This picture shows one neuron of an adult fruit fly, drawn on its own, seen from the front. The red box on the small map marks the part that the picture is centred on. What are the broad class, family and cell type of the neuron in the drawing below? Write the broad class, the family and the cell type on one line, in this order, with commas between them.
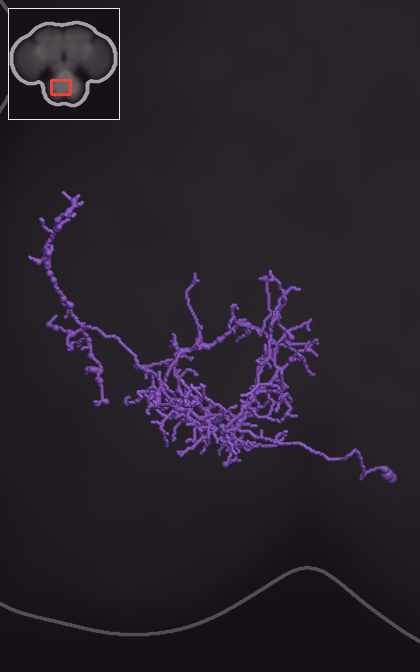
nerve-cord intrinsic neuron, hemilineage 13B, IN13B077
